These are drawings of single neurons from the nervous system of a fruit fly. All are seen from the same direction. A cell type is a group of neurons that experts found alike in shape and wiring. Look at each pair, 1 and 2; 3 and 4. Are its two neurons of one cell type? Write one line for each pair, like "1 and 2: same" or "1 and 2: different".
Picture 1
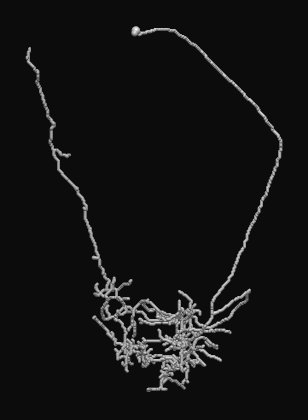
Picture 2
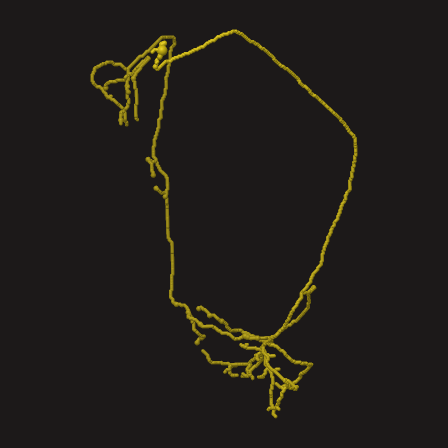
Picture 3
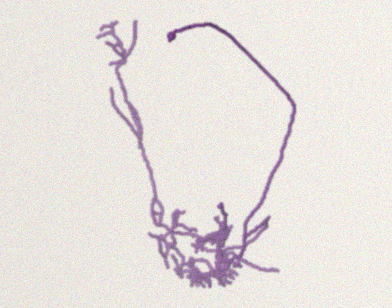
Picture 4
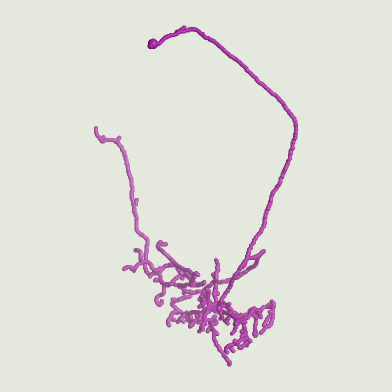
1 and 2: different
3 and 4: same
